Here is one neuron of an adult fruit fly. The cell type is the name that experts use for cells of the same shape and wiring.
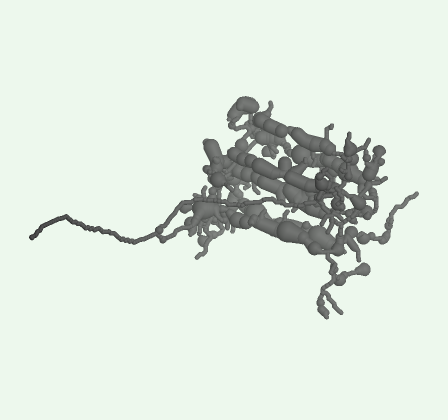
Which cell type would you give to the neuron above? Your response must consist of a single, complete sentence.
In terms of cell type, the neuron is Dm9.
